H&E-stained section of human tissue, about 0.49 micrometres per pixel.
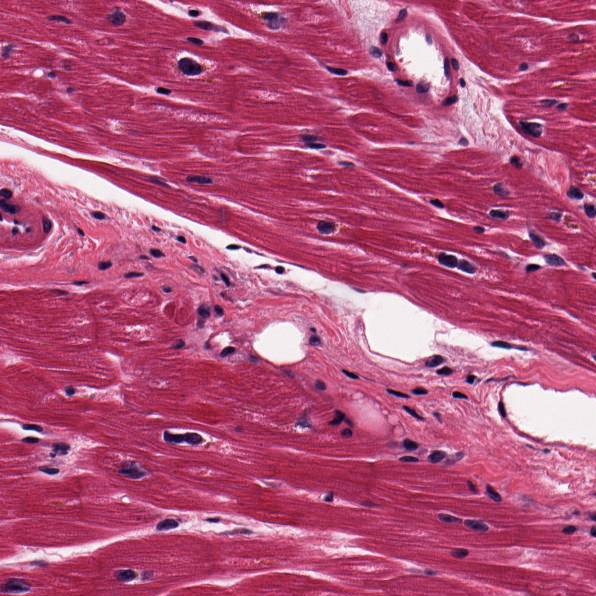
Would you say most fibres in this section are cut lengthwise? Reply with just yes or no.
Yes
